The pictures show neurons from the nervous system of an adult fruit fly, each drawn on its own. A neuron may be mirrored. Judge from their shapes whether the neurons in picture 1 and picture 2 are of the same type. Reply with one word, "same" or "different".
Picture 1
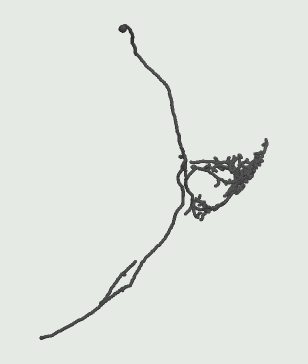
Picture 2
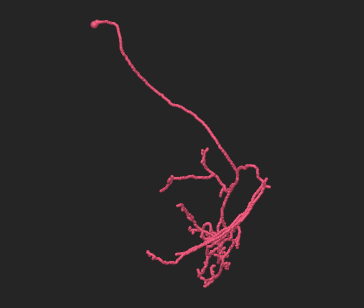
different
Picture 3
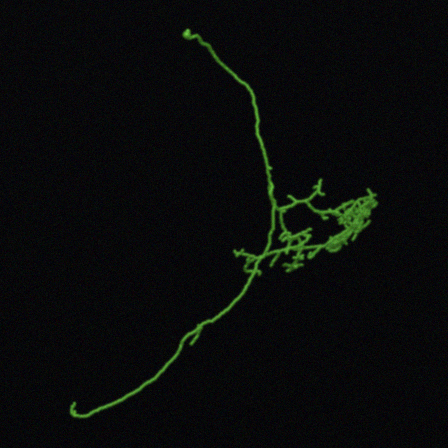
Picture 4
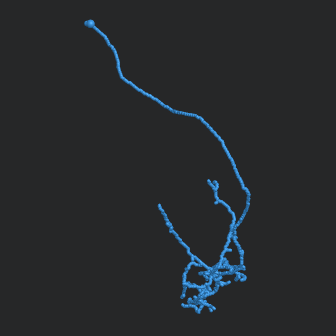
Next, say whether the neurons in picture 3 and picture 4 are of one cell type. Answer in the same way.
different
